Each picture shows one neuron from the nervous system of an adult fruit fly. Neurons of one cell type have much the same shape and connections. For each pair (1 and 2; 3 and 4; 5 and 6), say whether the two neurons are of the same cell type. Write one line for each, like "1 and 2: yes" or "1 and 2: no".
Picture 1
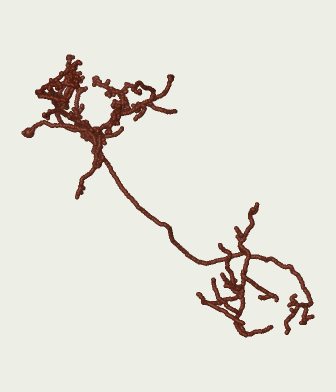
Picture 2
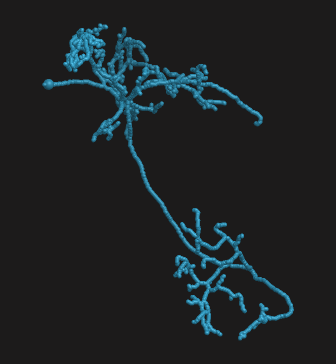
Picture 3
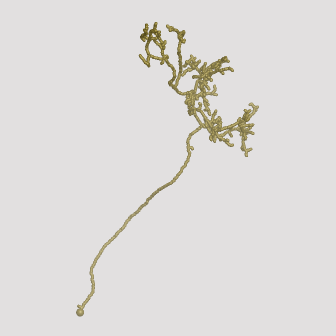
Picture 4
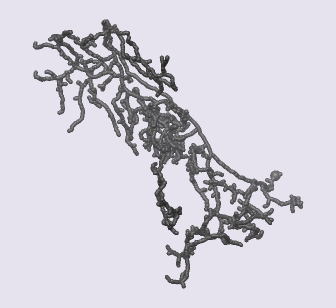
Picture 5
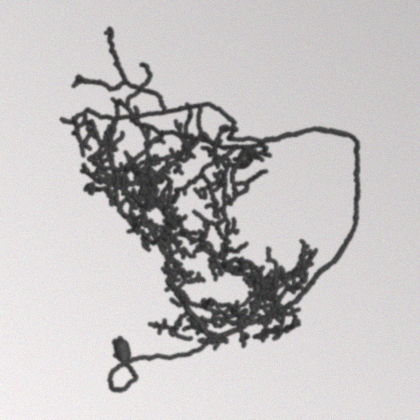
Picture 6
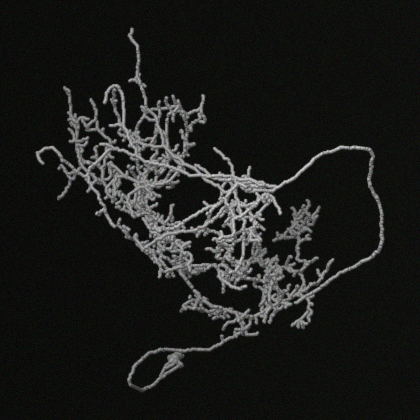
1 and 2: yes
3 and 4: no
5 and 6: yes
